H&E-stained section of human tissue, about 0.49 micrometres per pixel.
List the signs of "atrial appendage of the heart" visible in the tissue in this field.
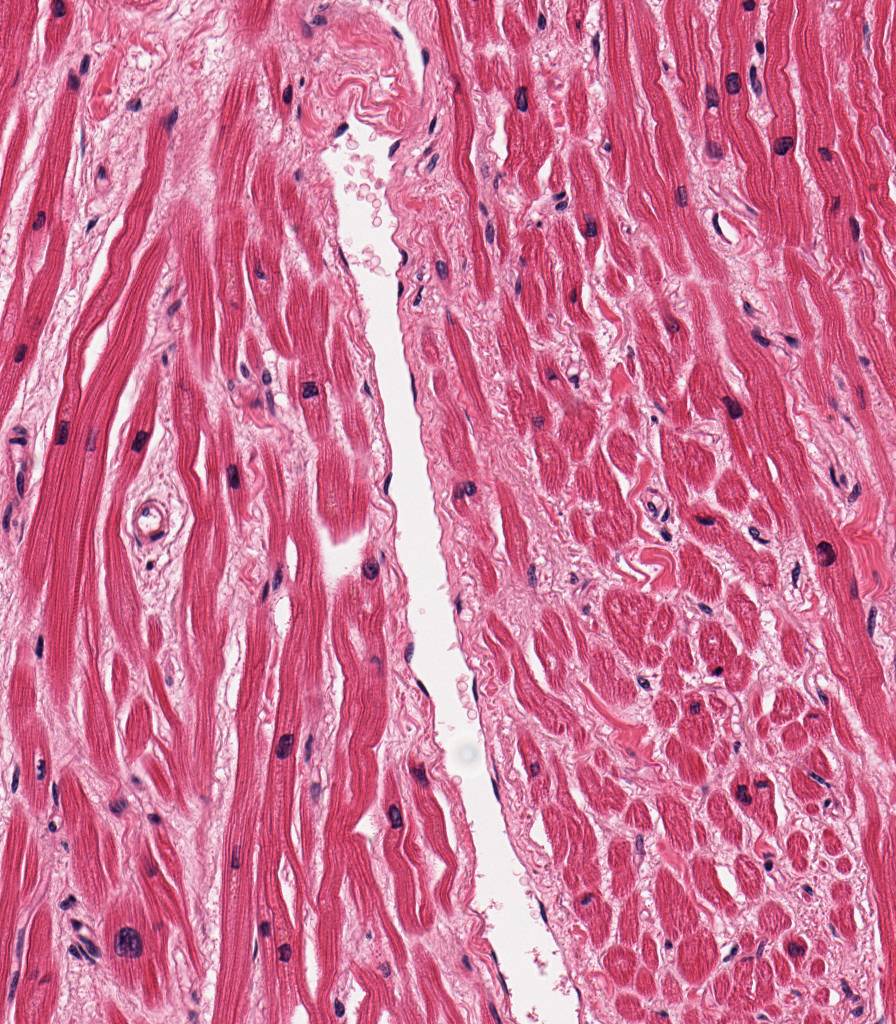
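Atrial appendage of the heart: in the lower right, fibres cut across, as rounded or polygonal pink profiles.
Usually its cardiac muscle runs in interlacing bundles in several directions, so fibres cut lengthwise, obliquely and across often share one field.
Narrow pale empty cleft running roughly vertically down the middle, separating two masses of muscle fibres. Nuclei oval, central within the fibres rather than at their edges. Between the fibre bundles, pale pink, loose, wavy connective tissue with scattered small dark nuclei.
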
